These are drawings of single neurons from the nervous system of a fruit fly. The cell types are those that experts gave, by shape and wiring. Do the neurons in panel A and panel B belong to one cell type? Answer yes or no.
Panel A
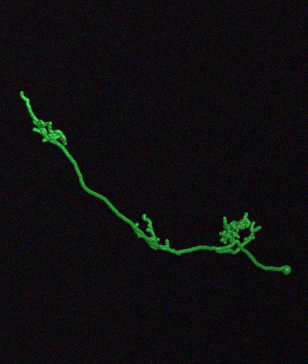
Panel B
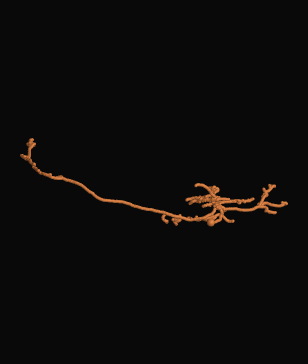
yes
